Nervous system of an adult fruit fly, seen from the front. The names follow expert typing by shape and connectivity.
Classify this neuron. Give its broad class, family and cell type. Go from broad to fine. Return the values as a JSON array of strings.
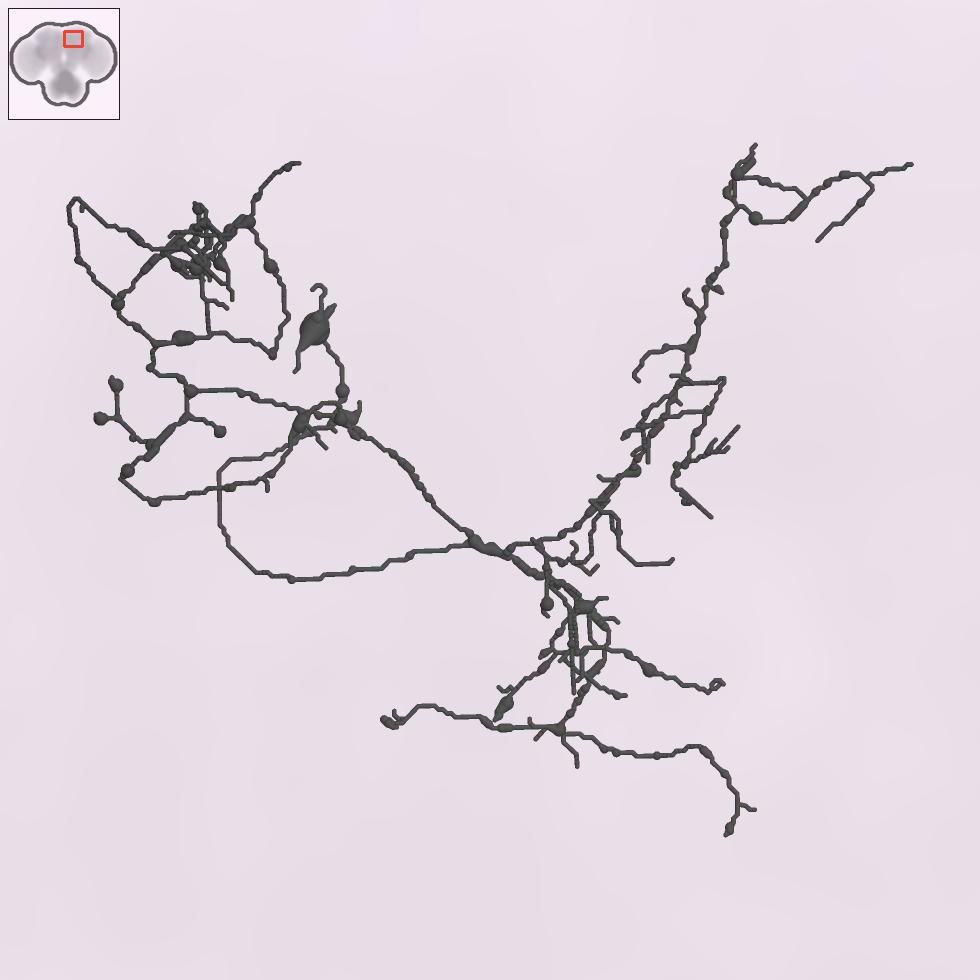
["central-brain intrinsic neuron", "hemilineage DM3_dorso_lateral", "SMP329"]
